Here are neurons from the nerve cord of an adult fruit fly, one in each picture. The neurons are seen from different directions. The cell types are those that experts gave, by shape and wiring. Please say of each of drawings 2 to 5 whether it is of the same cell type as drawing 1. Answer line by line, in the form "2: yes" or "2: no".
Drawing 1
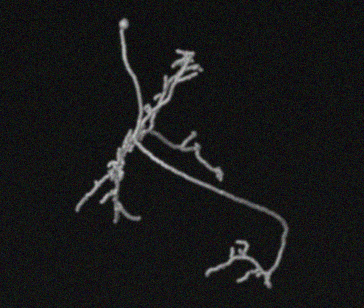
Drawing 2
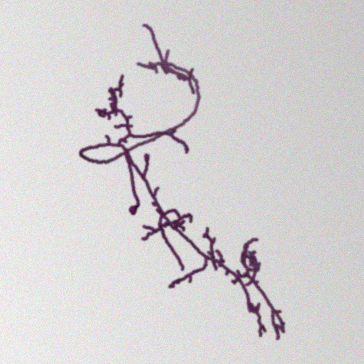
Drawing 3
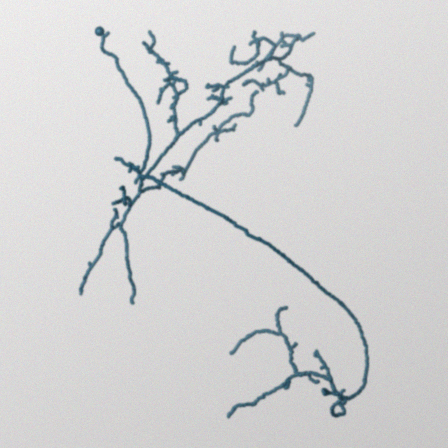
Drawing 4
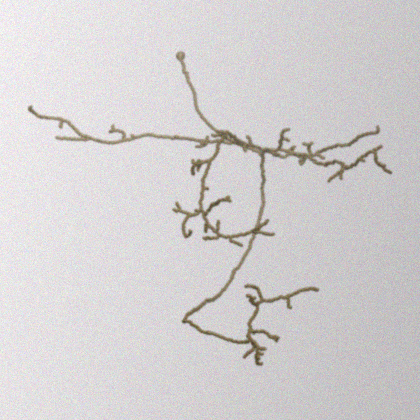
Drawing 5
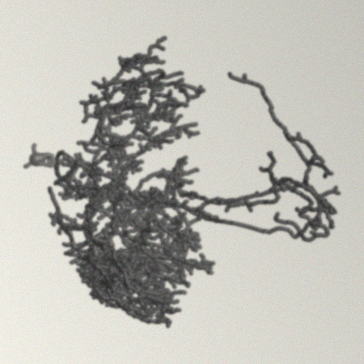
2: yes
3: yes
4: yes
5: no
